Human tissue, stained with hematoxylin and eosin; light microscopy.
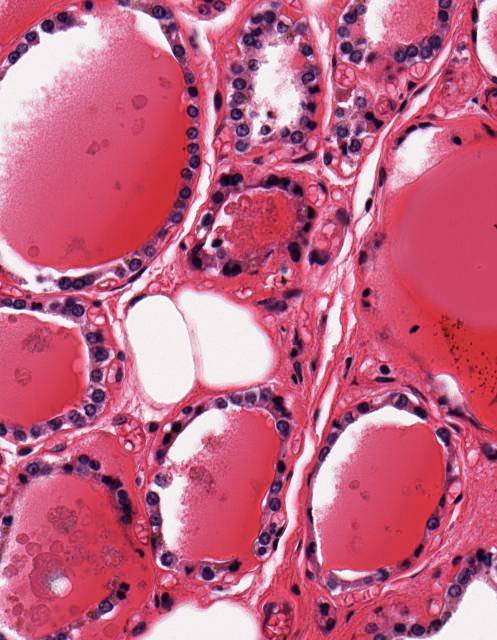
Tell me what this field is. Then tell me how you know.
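Here the structure is the thyroid follicle. Round to oval follicles of clearly varying size lie closely packed, most filled with homogeneous pink material, each lined by a single layer of cuboidal epithelial cells with round, dark-staining nuclei.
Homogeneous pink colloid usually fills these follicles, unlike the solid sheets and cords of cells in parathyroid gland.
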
